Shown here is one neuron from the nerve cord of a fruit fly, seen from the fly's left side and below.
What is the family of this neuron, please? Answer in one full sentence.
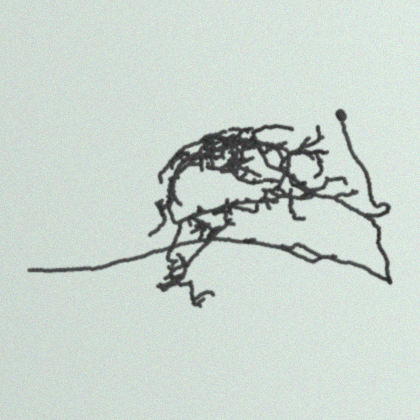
This neuron has hemilineage 19B as its family.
